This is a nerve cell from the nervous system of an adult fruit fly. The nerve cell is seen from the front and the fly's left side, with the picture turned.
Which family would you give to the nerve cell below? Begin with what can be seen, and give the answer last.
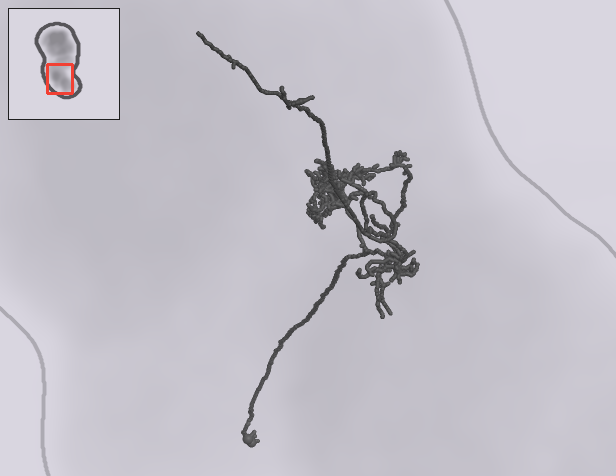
The cell body is at the bottom of the picture. Dozens of branch ends can be seen. It is a nerve-cord intrinsic neuron. The family is hemilineage 07B.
